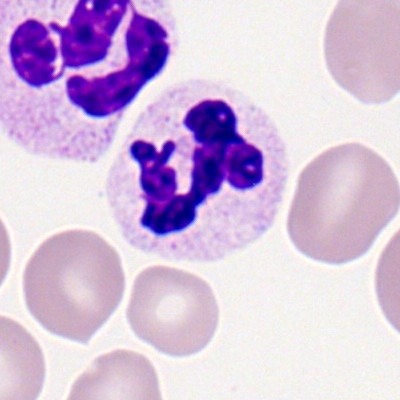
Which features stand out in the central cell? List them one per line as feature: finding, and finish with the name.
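Chromatin: dark purple, coarsely clumped, it seems
Nucleoli: none that I can see
Granules: fine and lilac, spread evenly through the cytoplasm
Vacuoles: none in the cytoplasm, as far as I can tell
Cell: a segmented neutrophil, then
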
